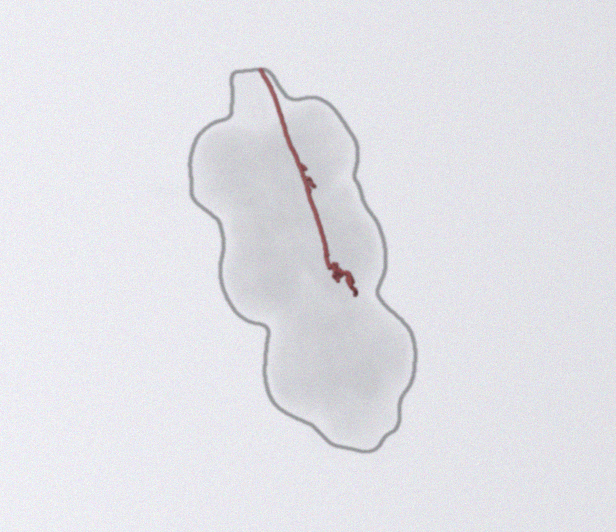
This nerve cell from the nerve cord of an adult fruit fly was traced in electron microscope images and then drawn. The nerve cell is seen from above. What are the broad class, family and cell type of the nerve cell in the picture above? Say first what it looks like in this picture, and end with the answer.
No cell body is drawn. In this view it is taller than it is wide. This is a descending neuron. Its family is hemilineage PSp2. Its cell type is DNp17.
